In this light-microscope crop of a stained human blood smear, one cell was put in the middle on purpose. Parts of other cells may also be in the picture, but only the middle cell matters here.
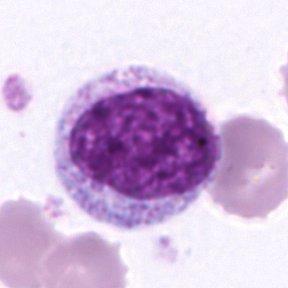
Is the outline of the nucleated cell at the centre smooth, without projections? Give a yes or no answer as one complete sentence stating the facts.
Yes, a smooth outline without projections belongs to this cell.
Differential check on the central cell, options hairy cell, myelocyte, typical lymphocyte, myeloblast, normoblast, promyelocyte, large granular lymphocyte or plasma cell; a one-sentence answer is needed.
The cell centred in this crop is categorized as a myelocyte.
